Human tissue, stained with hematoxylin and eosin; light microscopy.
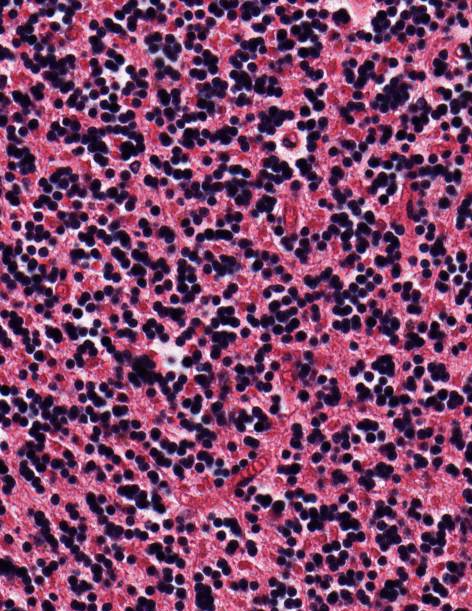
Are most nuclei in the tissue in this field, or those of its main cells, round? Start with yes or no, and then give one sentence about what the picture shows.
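Yes. The cells have small, round, darkly stained nuclei of nearly uniform size.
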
